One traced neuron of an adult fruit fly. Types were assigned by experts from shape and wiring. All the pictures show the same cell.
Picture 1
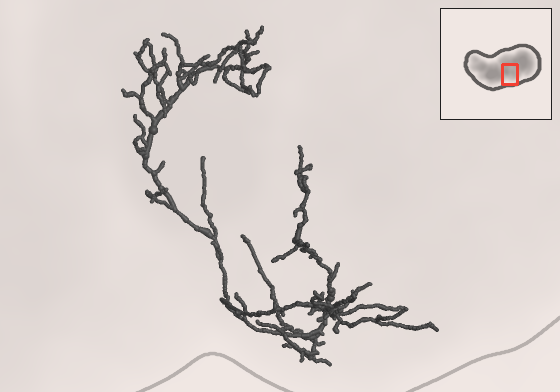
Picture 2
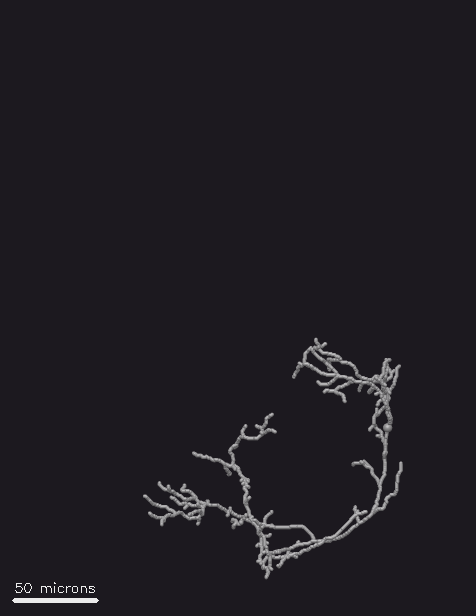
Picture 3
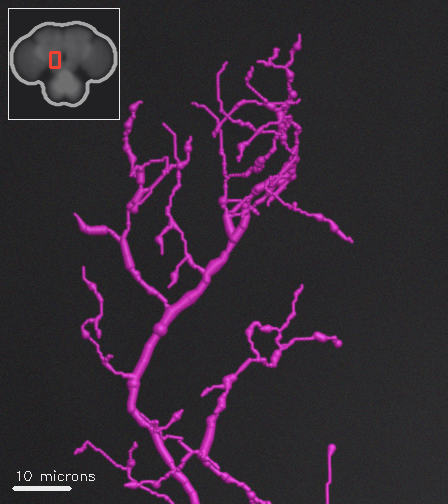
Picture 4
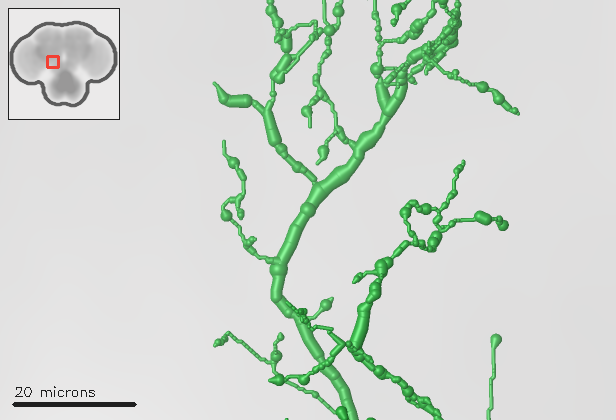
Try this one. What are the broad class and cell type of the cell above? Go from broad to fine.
central-brain intrinsic neuron; GNG494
